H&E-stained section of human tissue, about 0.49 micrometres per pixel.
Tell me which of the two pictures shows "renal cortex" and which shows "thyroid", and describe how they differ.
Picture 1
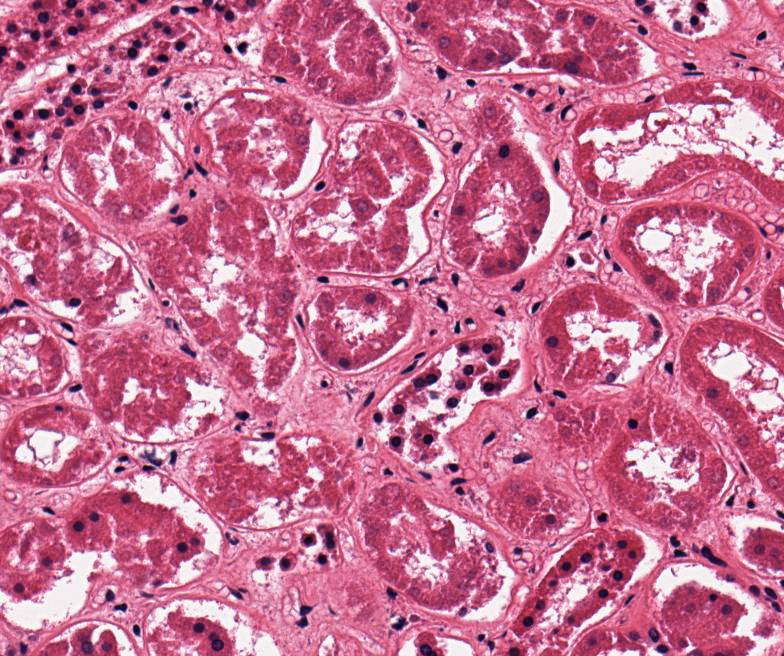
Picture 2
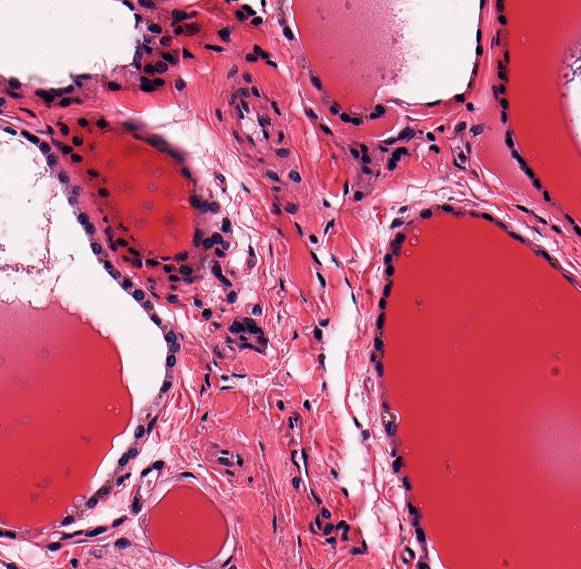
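Two tissues are shown: renal cortex in picture 1, thyroid in picture 2. In the renal cortex, closely packed tubules cut in round and oblique section fill the whole field, and no glomerulus is present. Cuboidal to low columnar cells with abundant, granular, deeply eosinophilic cytoplasm line these tubules. Their lumens are irregular and ragged, holding pale, frothy, fragmented material. Between the tubules the tissue is scant, with only scattered small, dark, elongated nuclei. The thyroid instead shows large rounded follicles filled with pink material across most of the field, divided by a band of stroma running top to bottom through the centre. A single layer of flattened to low cuboidal epithelial cells lines the follicles, their small, dark, round to oval nuclei set in a single row. The follicle lumens hold homogeneous, deeply eosinophilic colloid.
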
